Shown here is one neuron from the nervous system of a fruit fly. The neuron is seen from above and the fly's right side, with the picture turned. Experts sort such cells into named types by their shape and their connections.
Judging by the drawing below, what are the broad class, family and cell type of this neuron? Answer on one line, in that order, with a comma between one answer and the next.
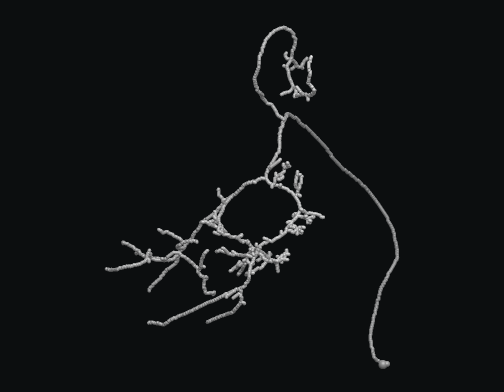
nerve-cord intrinsic neuron, hemilineage 01A, IN01A062_a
